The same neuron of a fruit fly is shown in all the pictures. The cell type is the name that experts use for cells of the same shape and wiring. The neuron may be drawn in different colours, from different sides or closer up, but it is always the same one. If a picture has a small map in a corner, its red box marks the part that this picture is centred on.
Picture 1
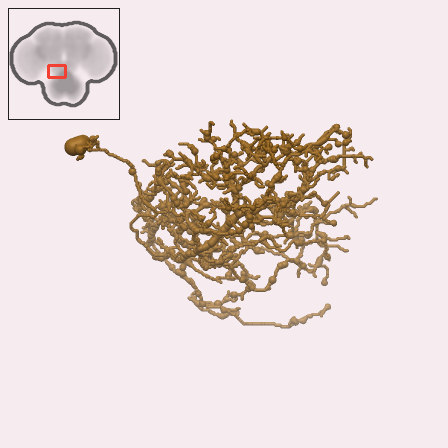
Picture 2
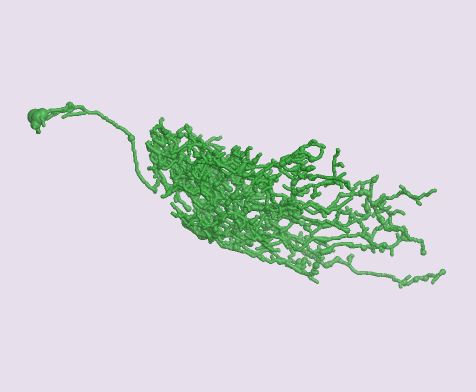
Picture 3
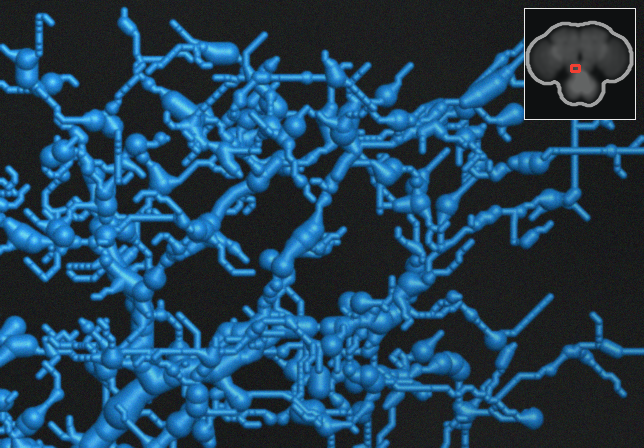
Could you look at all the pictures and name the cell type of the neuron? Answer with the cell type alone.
GNG168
